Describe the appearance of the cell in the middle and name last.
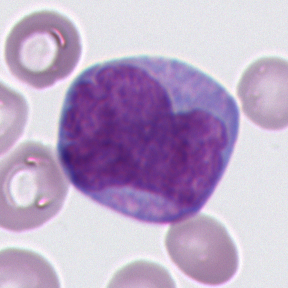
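The nucleus catches my eye first: it fills most of the cell, and a deep notch is cut into its upper right side. The chromatin looks fine and lacy, not coarsely clumped. And the cytoplasm? Its rim is thinnest along the left side. This is an atypical promyelocyte.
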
